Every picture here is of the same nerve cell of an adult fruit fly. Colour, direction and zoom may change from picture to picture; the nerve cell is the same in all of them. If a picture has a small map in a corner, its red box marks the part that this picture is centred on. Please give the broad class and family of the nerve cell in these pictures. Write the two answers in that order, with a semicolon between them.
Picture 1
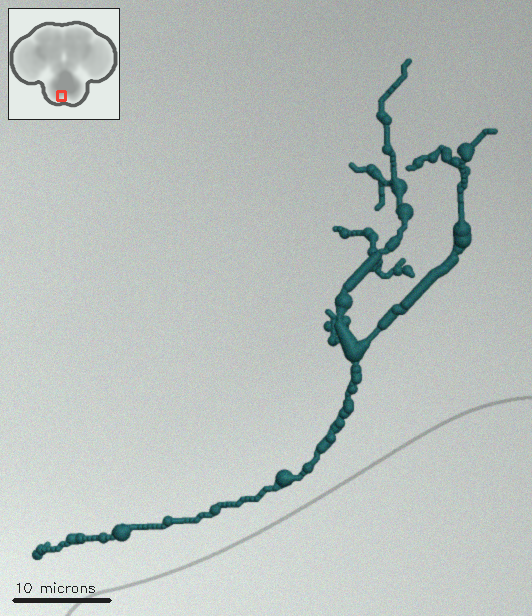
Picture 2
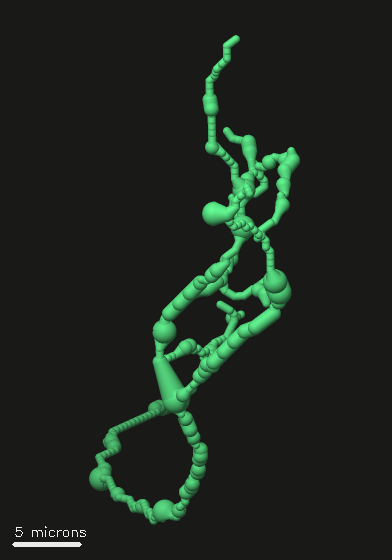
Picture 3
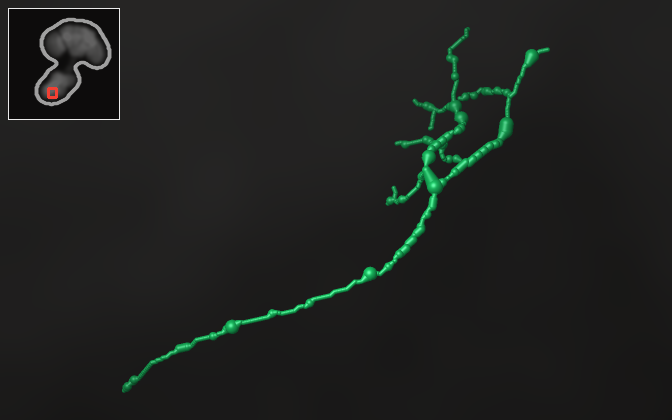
sensory neuron entering the nerve cord; class mechanosensory tactile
